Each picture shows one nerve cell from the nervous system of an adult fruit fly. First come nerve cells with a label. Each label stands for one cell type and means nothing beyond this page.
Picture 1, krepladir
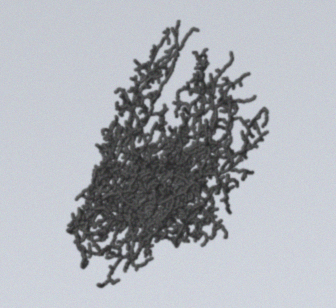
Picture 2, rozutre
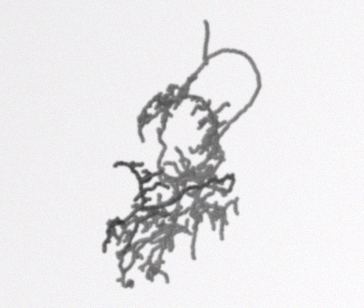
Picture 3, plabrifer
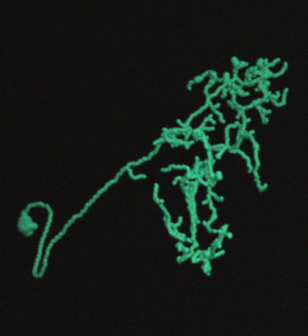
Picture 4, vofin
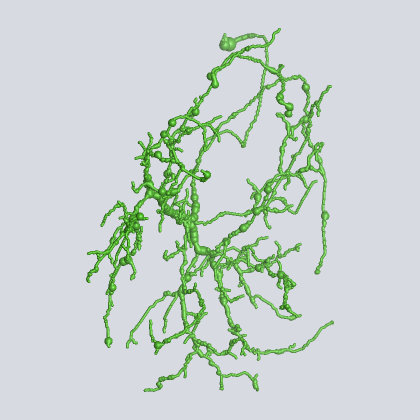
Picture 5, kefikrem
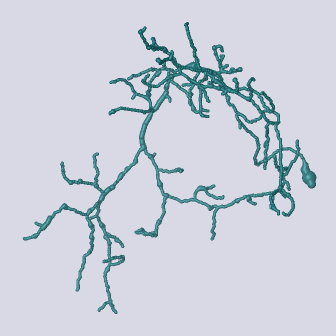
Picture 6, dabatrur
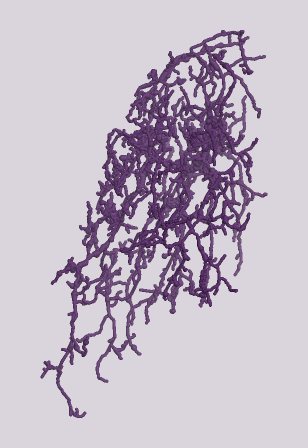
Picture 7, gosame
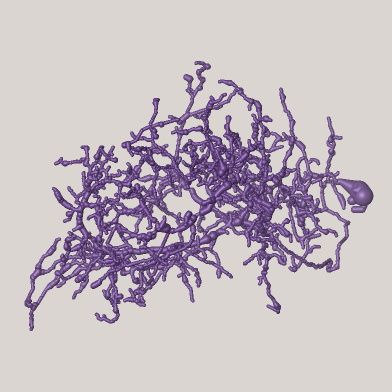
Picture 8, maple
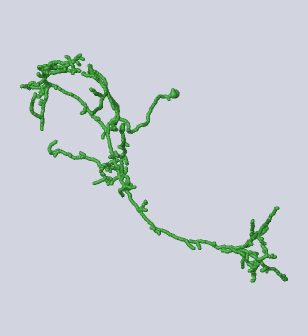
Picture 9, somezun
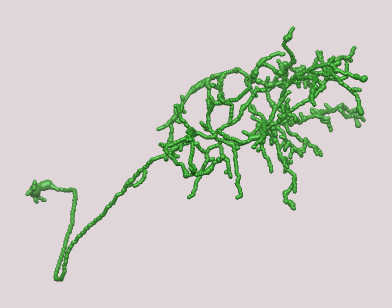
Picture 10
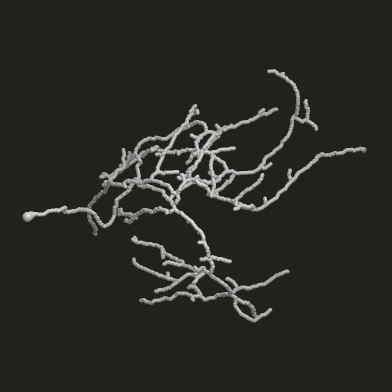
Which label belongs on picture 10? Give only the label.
kefikrem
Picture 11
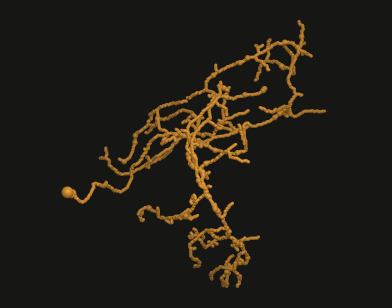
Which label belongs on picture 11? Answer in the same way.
kefikrem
